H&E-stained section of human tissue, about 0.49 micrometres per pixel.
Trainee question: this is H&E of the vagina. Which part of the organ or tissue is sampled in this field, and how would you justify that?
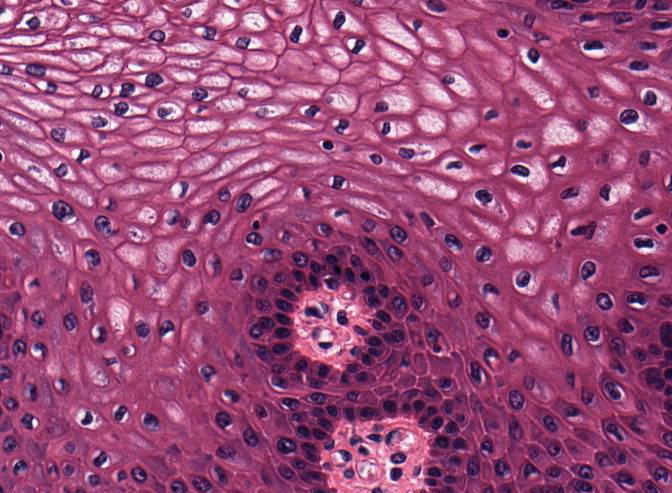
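Nonkeratinized stratified squamous epithelium, filling the whole field without glands. Check one: crowded small basal cells, dark ovoid nuclei, scant cytoplasm, ringing each papilla.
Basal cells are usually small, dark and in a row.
Check two: upper-left cells flattened, elongated, long axes roughly horizontal; pale, partly clear cytoplasm.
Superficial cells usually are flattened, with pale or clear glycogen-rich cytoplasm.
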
